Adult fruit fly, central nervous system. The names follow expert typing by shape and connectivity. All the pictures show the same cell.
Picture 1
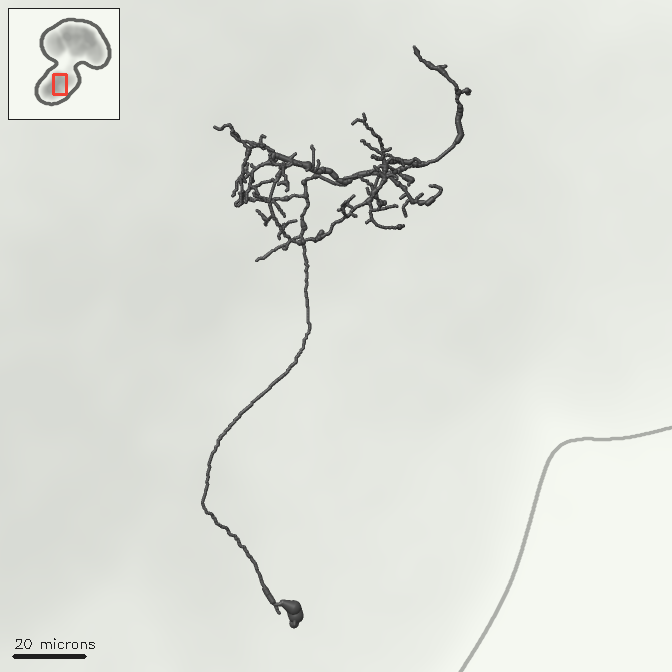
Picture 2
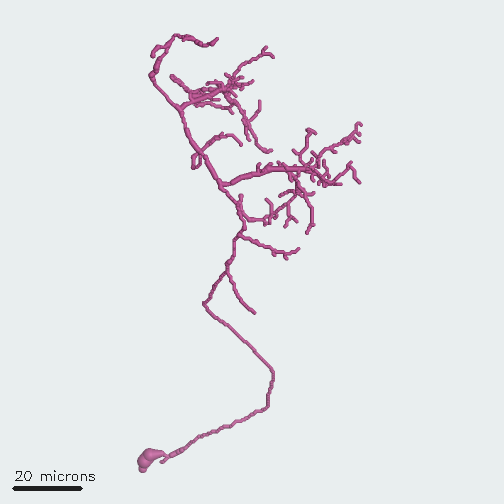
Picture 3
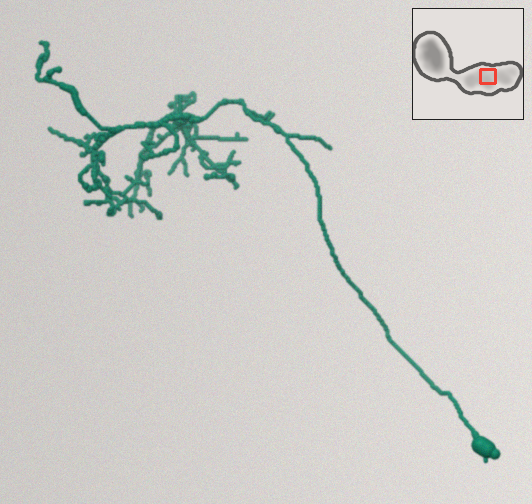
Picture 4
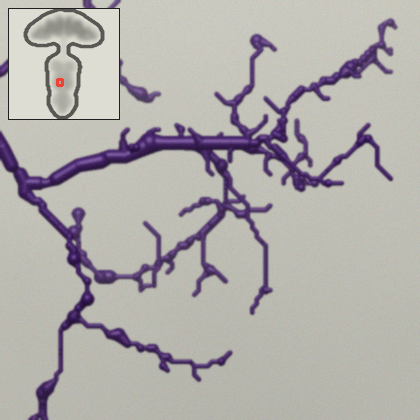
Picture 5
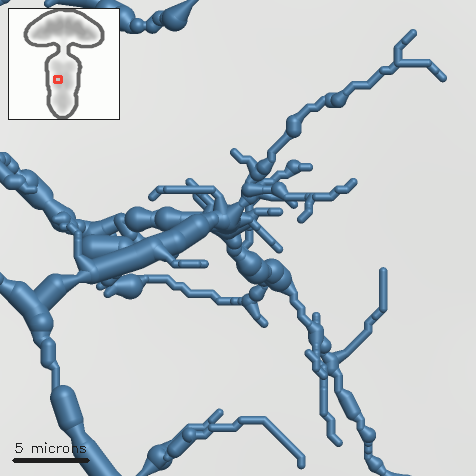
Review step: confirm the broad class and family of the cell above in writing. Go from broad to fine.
nerve-cord intrinsic neuron; hemilineage 03B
